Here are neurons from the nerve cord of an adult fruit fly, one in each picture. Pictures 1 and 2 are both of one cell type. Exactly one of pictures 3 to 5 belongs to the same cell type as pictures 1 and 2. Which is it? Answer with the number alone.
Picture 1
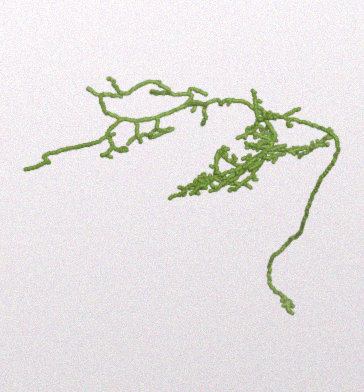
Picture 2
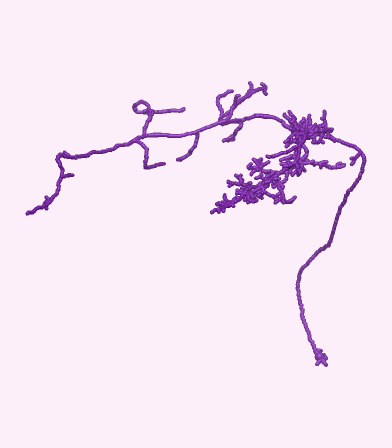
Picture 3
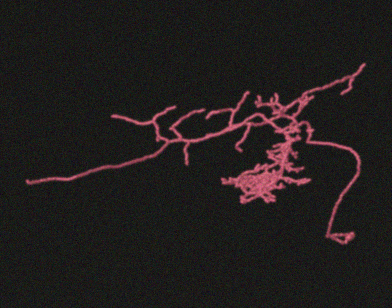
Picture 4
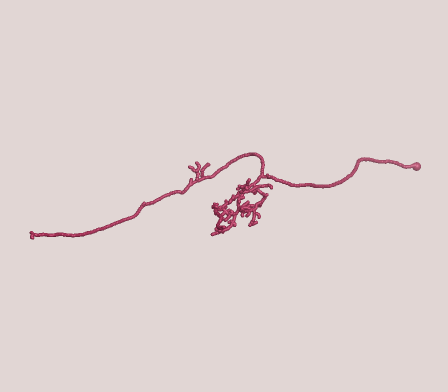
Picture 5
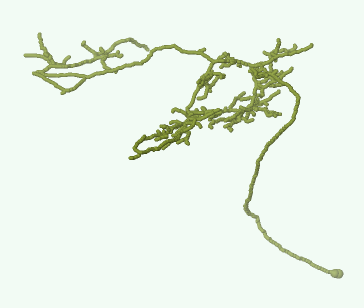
5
